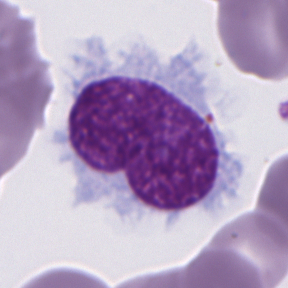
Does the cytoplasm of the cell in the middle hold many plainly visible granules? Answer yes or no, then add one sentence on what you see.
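No. The cytoplasm shows no granules.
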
